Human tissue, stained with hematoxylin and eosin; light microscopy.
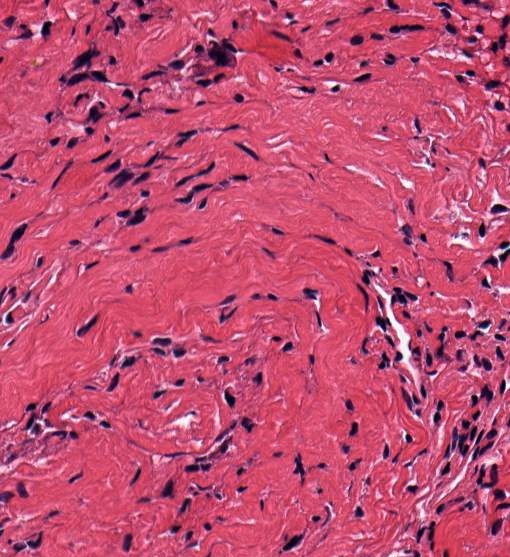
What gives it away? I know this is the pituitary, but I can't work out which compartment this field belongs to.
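What I see here is dense connective tissue. Dense pink collagen bundles fill the whole field, running in swirling, interlacing directions. Between them I notice scattered spindle-shaped cells with elongated dark purple nuclei, their scant cytoplasm hard to tell from the collagen.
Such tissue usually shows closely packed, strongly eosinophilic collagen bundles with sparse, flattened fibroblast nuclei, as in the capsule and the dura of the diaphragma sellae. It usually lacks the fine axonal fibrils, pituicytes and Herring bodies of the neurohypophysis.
And no epithelium turns up anywhere in the field.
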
